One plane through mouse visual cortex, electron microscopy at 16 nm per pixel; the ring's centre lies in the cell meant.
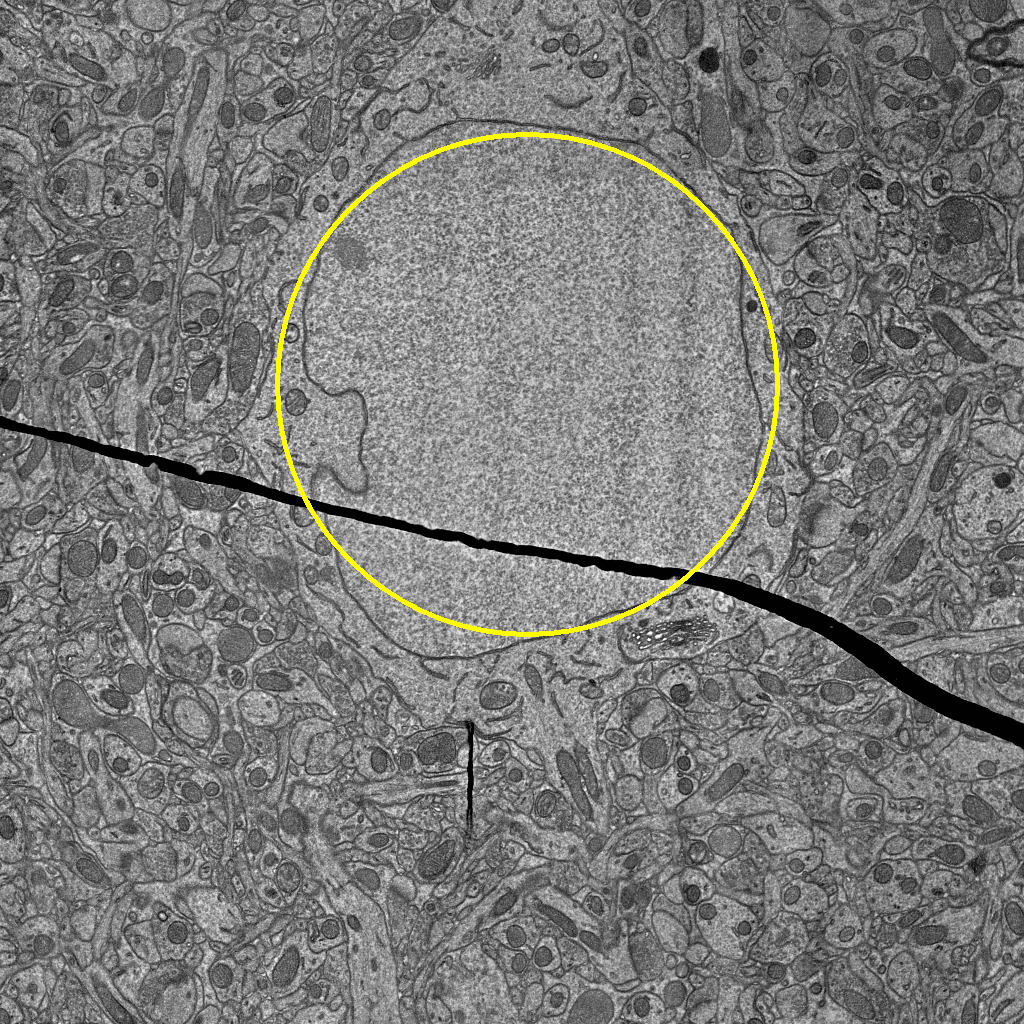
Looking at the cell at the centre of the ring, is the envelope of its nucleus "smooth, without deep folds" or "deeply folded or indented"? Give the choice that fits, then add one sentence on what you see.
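Deeply folded or indented. The nuclear envelope has one deep infolding on the left side of the nucleus.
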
